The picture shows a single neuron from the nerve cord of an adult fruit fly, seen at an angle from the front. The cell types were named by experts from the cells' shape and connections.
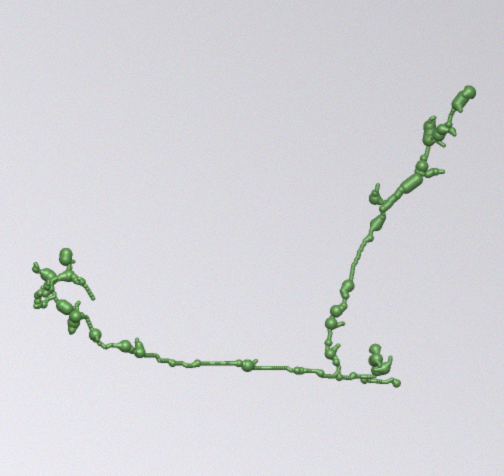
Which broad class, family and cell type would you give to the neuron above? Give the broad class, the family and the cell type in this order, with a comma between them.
sensory neuron entering the nerve cord, class mechanosensory proprioceptive, SNpp41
